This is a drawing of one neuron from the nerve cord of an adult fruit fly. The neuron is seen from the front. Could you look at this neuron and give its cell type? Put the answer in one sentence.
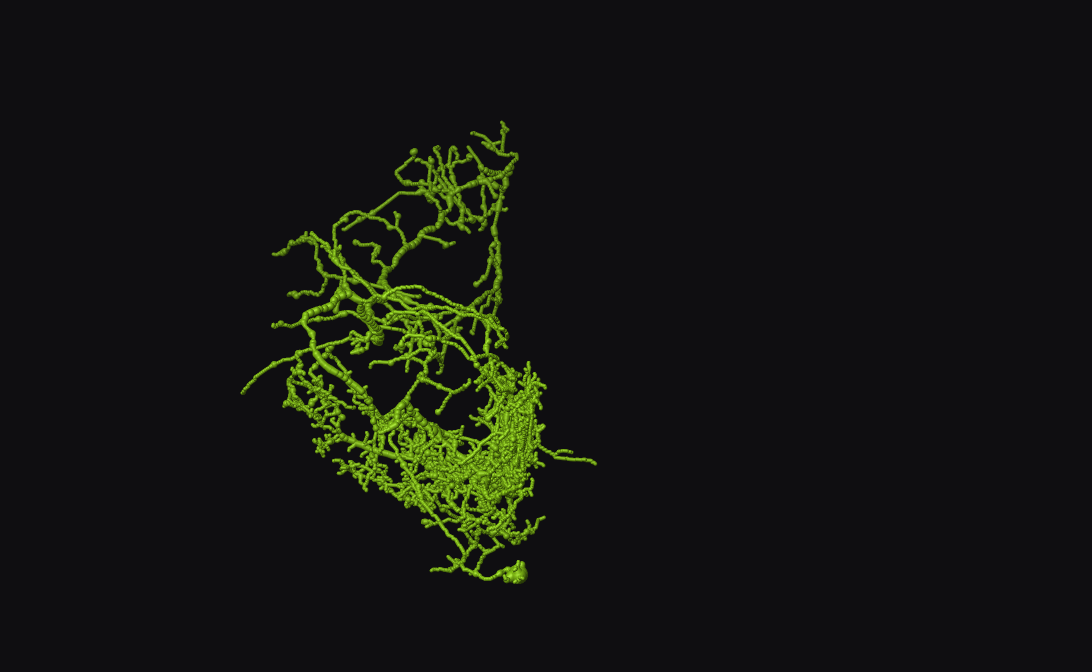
The cell type is IN04B002.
